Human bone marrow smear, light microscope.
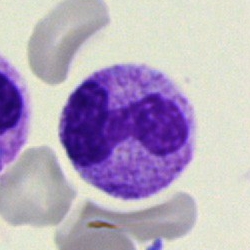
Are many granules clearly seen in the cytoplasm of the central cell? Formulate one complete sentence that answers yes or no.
Yes, in the cytoplasm of this cell, many granules are visible.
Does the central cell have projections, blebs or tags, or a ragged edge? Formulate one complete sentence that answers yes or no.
No, there are no projections, blebs or tags; the cell's outline is smooth.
